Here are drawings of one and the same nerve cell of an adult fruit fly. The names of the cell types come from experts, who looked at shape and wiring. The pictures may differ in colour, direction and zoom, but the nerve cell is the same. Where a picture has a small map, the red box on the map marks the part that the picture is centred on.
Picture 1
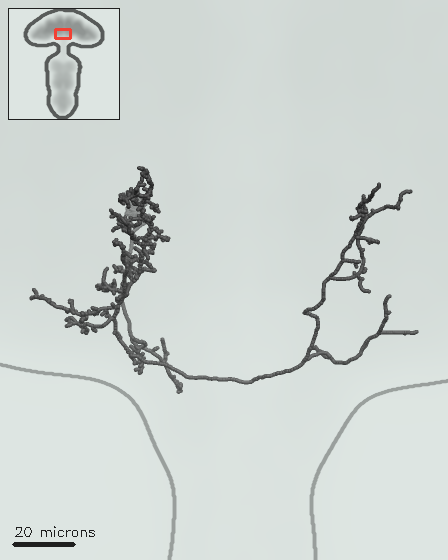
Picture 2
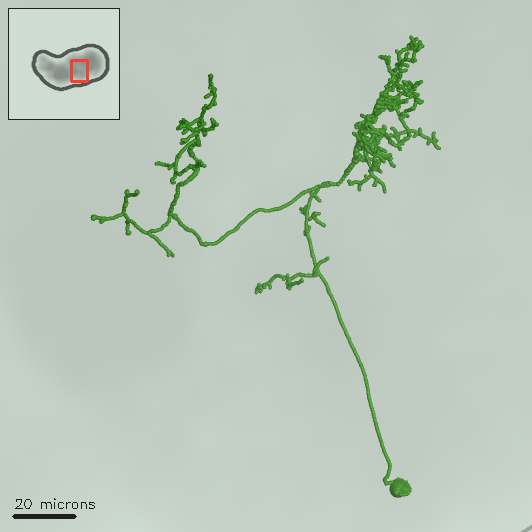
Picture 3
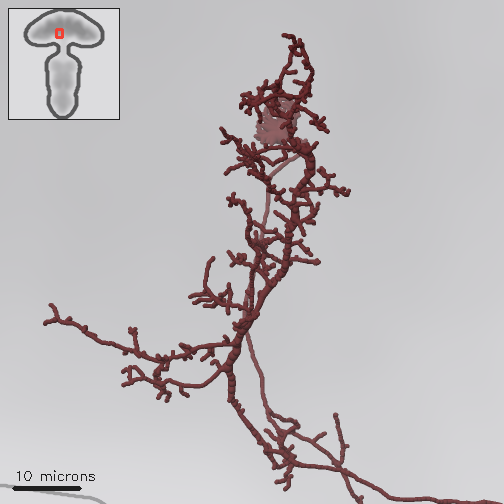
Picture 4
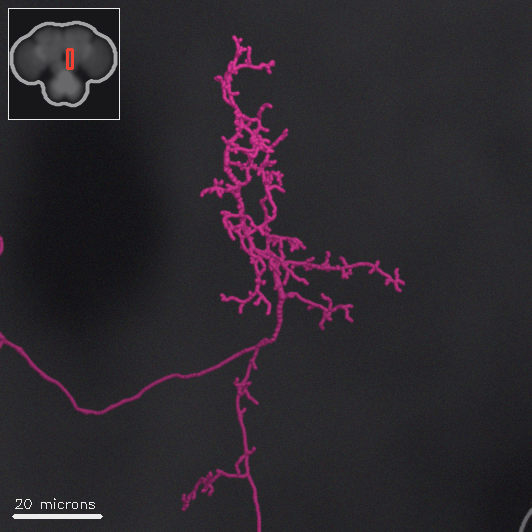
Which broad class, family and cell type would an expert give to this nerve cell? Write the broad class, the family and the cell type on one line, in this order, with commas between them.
central-brain intrinsic neuron, hemilineage LB6, PS353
